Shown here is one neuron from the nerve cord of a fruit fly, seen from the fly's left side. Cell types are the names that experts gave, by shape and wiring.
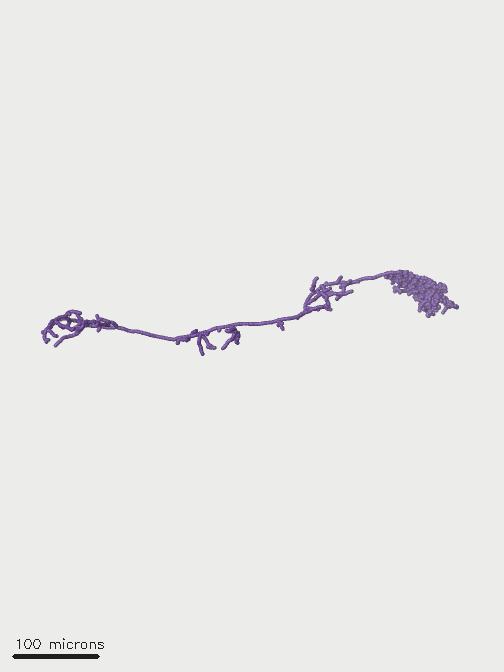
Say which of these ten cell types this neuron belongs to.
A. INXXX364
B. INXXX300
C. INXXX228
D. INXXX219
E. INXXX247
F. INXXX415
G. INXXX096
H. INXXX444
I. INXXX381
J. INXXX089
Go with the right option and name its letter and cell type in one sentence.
Being of cell type INXXX096, the neuron matches option G.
